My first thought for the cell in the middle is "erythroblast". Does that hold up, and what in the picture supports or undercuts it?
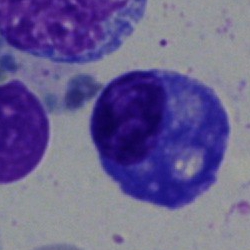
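Chromatin: dark, coarsely clumped; fits both.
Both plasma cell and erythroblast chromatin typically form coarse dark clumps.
Cytoplasm: abundant, deep blue; plasma cell.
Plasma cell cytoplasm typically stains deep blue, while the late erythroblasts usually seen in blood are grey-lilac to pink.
Cytoplasm just right of the nucleus: paler than at the cell edge; plasma cell.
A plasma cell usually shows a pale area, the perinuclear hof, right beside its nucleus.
Also noted: no distinct granules; a few small clear vacuoles in the lower right cytoplasm. Verdict: not erythroblast but plasma cell.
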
